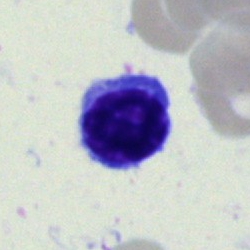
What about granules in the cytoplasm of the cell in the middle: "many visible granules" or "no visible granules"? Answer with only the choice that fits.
No visible granules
